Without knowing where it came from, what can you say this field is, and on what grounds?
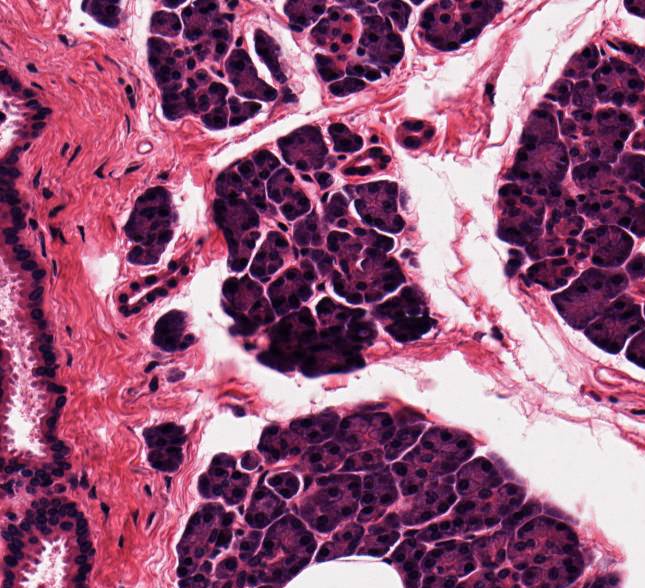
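This is exocrine pancreas. Its glandular tissue forms separate lobules of closely packed acini divided by connective tissue septa; the acinar cells have deeply purple-staining cytoplasm, and their round nuclei lie toward the base of the cells. No pale, foamy mucous cells are seen among the acini.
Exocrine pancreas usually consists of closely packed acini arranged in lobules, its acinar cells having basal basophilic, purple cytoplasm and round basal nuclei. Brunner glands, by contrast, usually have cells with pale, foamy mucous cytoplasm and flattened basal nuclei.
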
